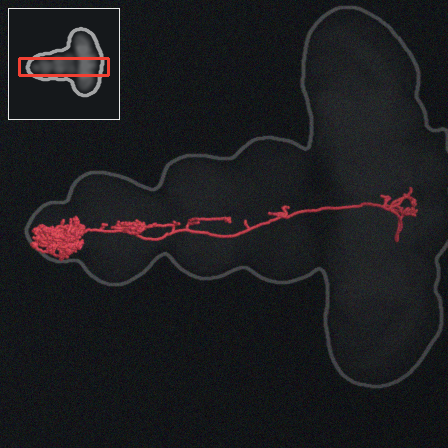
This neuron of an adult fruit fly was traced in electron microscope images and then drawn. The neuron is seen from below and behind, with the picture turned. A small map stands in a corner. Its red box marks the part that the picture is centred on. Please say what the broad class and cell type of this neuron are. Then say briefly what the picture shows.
Its broad class is ascending neuron. The cell type is ANXXX074. The cell body is on the left of the picture. In this view it is more than twice as wide as it is tall.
